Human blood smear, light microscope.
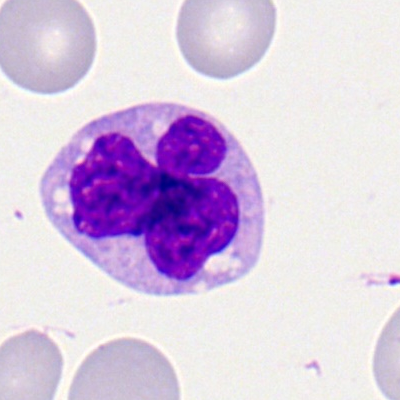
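Monocyte in a stained human blood smear. The cell outline is smooth and roughly oval. Abundant pale greyish-lilac cytoplasm surrounds the nucleus on all sides and contains a few small clear vacuoles.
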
